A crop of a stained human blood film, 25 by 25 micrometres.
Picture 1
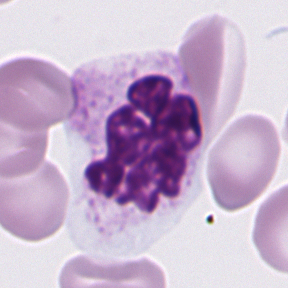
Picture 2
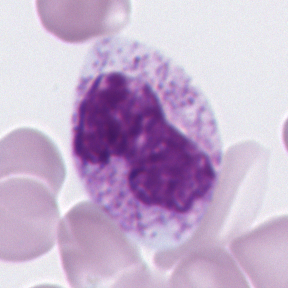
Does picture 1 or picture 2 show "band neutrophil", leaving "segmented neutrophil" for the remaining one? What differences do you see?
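In picture 1 you are looking at a segmented neutrophil, and in picture 2 at a band neutrophil. The outlines differ plainly: irregular and angular in picture 1, smooth and oval in picture 2, where the cell is longer from top to bottom than from side to side. Red cells press against the segmented neutrophil on its left and right sides, and a tiny dark dot lies in the background below and to the right of it. Its nucleus measures about 12 by 10 micrometres. The band neutrophil's nucleus is elongated, running across the cell from upper left to lower right, and notches on both long sides pinch it in near its middle; its chromatin is dark purple and coarsely clumped. In the cytoplasm, picture 1 has fine purple-lilac granules and no vacuoles, while in picture 2 the cytoplasm between the granules is very pale, almost colourless. Neither nucleus shows nucleoli.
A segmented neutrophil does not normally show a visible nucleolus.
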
